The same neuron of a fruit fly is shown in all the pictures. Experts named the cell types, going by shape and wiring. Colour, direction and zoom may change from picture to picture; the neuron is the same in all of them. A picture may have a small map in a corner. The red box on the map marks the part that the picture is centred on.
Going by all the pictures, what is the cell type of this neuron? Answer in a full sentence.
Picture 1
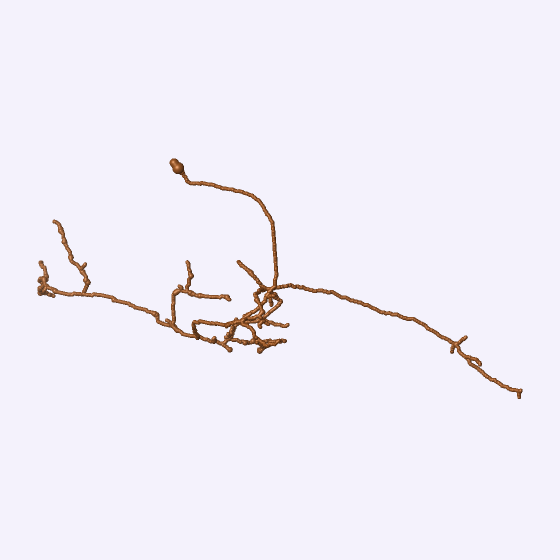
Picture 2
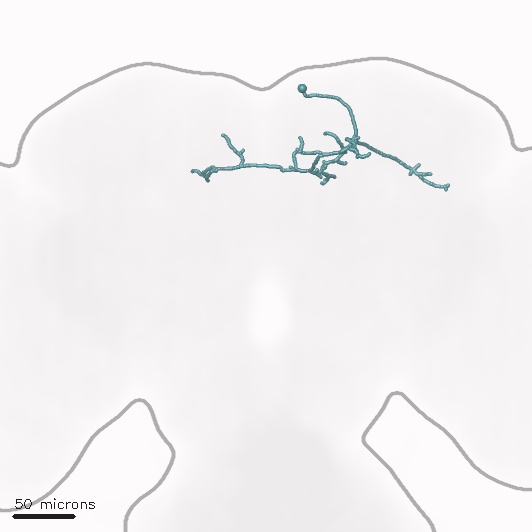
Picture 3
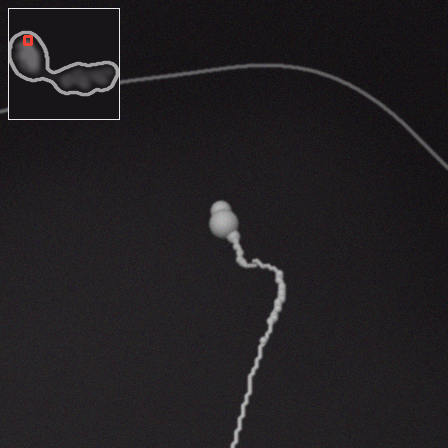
The cell type is CL195.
